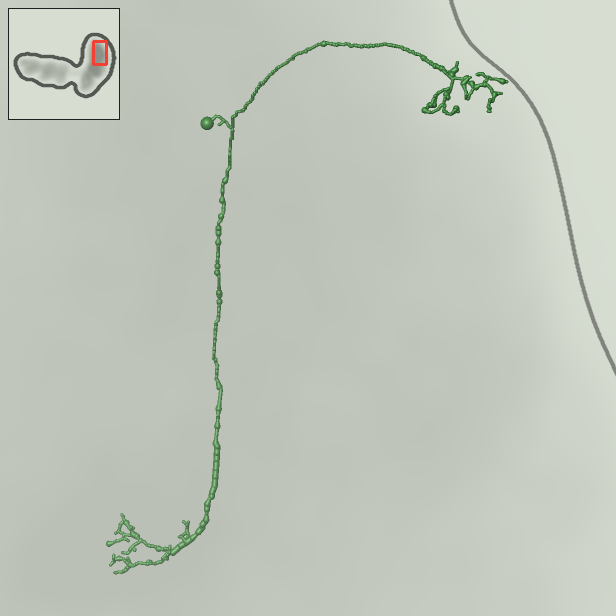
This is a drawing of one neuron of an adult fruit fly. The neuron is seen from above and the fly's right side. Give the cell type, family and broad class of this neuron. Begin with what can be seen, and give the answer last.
It is in the brain and does not reach the nerve cord. As drawn here it is taller than it is wide. The cell type is LC10a. The family is hemilineage VPNd2. It is a visual projection neuron.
